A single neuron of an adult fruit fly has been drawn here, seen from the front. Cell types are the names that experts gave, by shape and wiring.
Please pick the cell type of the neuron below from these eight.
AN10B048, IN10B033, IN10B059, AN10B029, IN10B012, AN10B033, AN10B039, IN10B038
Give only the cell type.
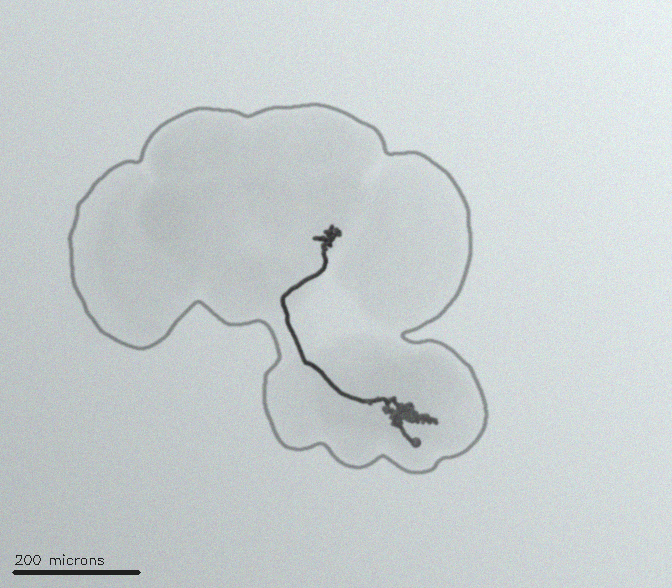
AN10B029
